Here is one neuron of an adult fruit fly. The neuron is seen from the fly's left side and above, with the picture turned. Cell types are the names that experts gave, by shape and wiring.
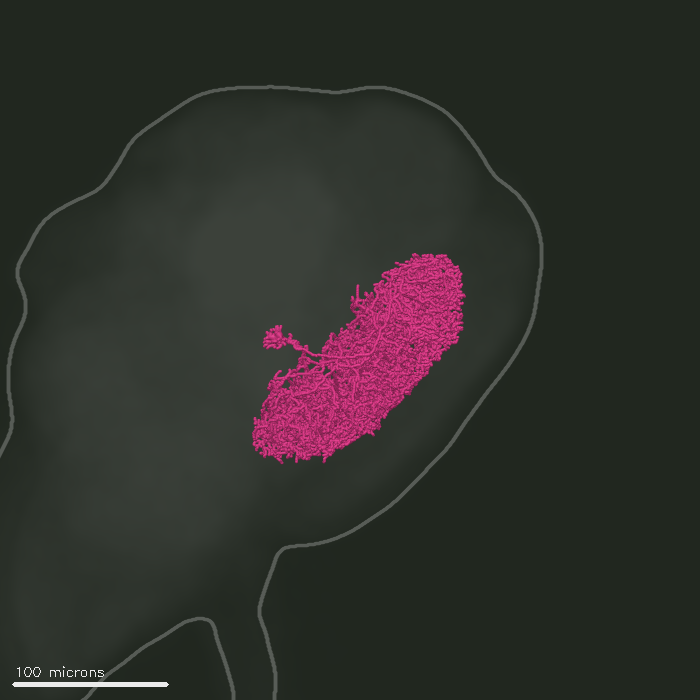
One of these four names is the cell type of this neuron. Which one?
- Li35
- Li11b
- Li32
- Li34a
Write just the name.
Li32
